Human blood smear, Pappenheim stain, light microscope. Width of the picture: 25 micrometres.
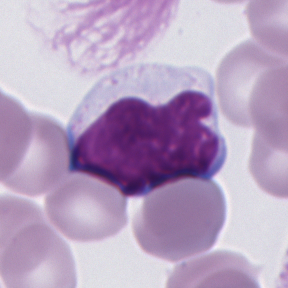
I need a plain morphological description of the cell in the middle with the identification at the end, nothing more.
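Angular and irregular, the cell outline is not round. Along its upper right border the nucleus carries notches and knob-like lobes. The nucleus occupies the lower part of the cell, and most of the cytoplasm lies above it. Scattered in the cytoplasm are a few fine purple granules. The cell is a large granular lymphocyte.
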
